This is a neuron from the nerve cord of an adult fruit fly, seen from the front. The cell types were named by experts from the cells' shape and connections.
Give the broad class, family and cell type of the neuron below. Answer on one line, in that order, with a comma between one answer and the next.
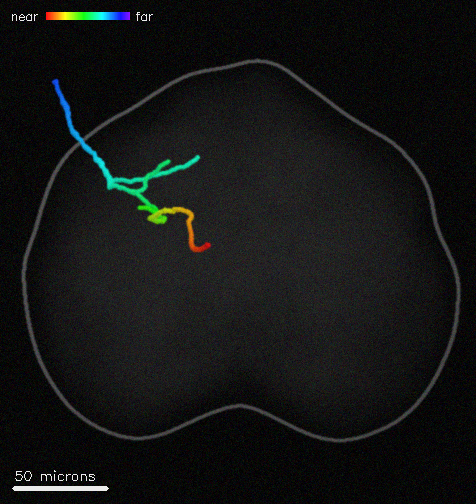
sensory neuron ascending to the brain, class mechanosensory proprioceptive, SApp08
